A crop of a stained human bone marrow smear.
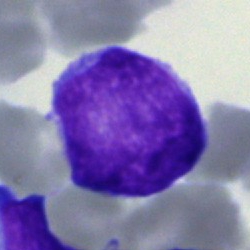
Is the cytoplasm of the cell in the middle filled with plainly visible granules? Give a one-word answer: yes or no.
No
